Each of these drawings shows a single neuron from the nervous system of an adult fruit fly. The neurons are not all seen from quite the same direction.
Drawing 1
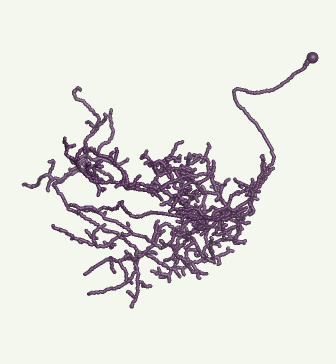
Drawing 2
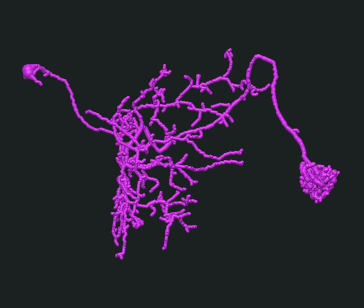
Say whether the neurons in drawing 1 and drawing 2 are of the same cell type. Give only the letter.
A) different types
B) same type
A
